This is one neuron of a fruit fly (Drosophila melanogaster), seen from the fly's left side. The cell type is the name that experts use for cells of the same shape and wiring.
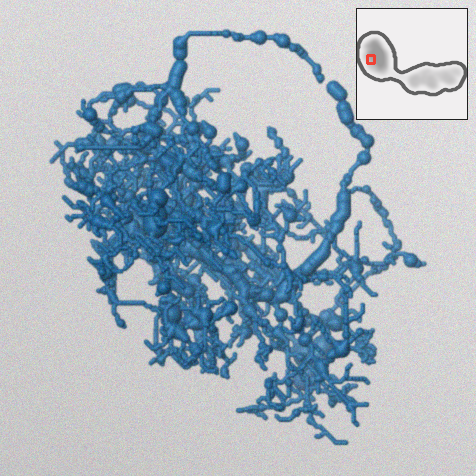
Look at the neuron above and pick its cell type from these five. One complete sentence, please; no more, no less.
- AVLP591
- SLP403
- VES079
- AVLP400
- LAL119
The cell type held by this neuron is AVLP400.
